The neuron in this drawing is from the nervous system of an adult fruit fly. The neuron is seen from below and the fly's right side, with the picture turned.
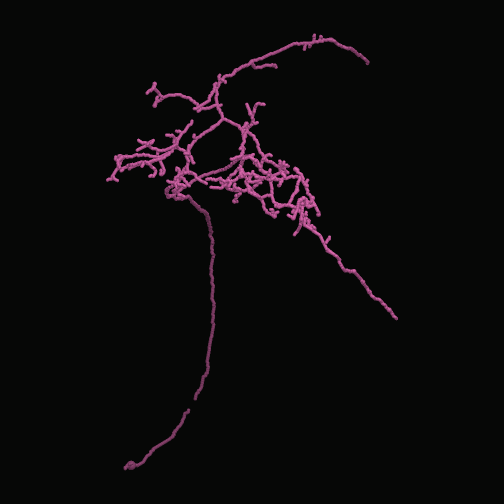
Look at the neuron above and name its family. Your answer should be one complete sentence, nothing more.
It is to family hemilineage WEDd1 that the neuron is assigned.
